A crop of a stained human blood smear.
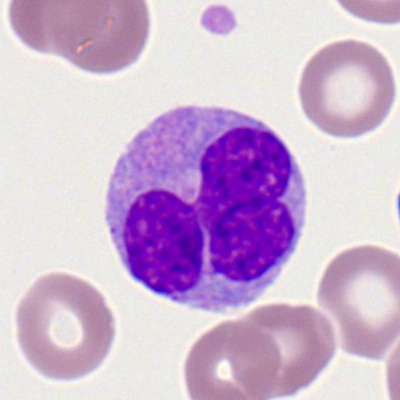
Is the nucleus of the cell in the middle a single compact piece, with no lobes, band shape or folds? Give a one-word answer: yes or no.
No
